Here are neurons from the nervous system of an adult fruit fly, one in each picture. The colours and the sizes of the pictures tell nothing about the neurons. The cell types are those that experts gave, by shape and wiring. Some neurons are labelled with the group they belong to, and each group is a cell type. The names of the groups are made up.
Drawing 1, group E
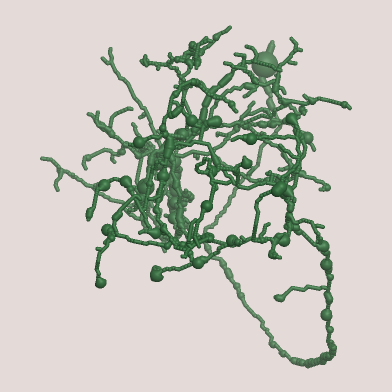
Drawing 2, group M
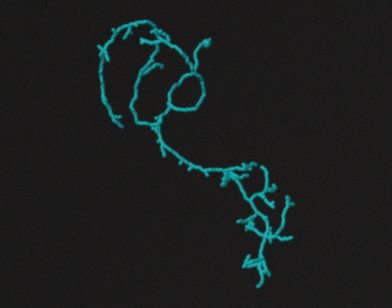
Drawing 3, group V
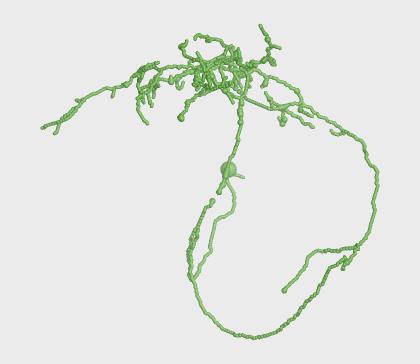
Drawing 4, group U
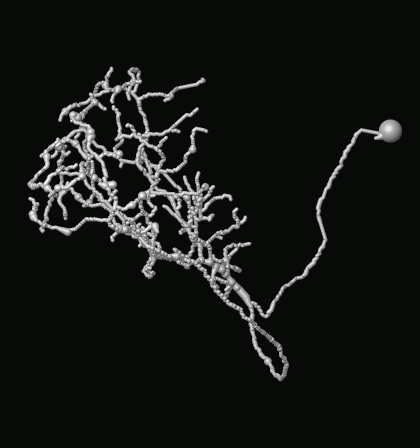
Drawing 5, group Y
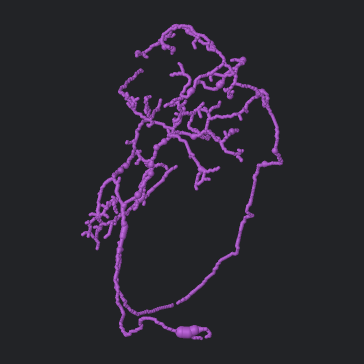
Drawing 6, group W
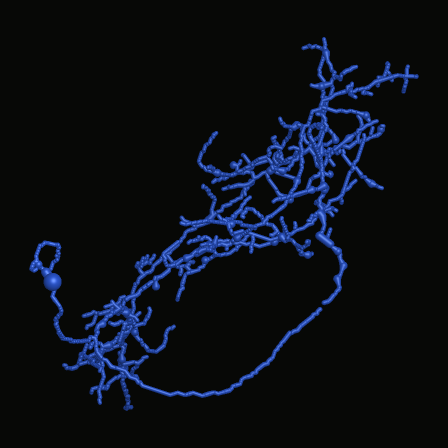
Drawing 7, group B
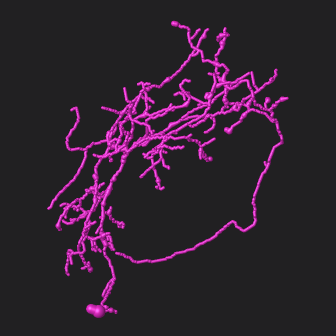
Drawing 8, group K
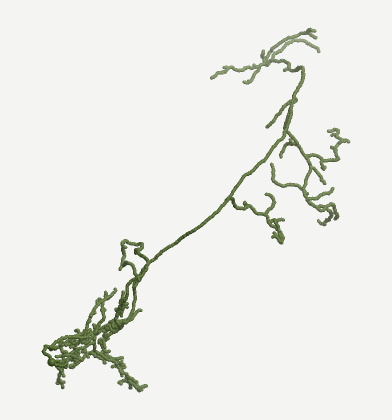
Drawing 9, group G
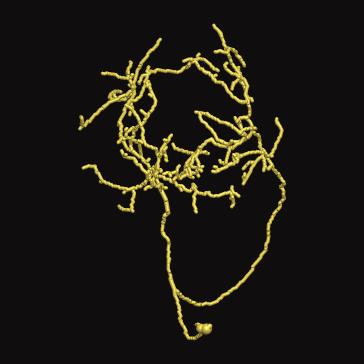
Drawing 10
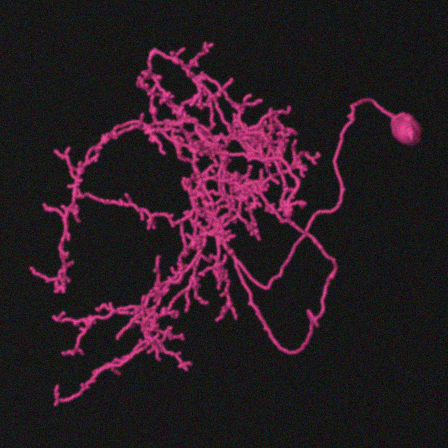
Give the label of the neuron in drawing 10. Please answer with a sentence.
It belongs to group B.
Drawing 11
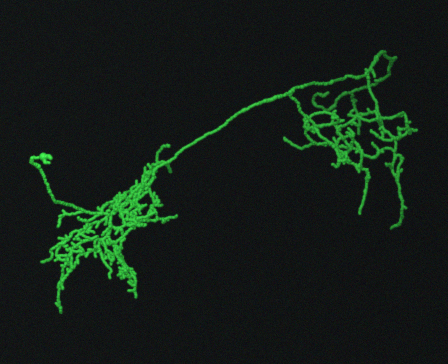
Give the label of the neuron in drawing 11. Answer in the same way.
It belongs to group K.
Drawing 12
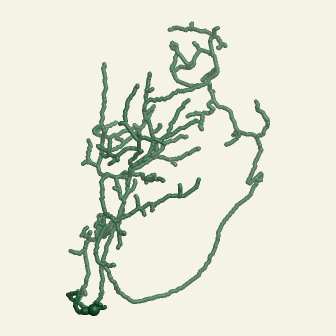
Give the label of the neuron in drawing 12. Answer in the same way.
It belongs to group B.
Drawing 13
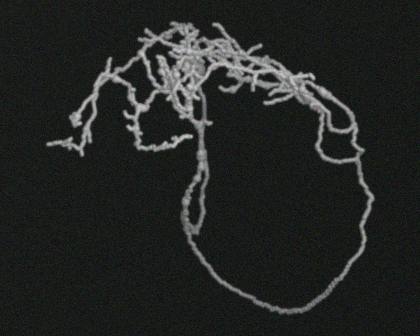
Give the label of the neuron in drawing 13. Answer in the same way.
It belongs to group V.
